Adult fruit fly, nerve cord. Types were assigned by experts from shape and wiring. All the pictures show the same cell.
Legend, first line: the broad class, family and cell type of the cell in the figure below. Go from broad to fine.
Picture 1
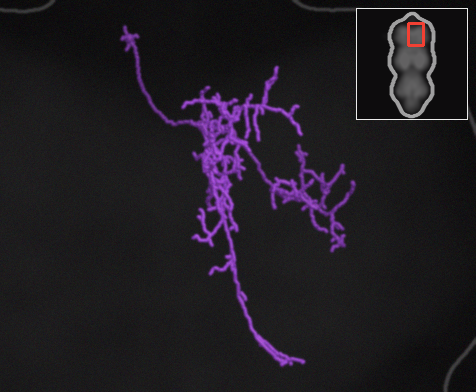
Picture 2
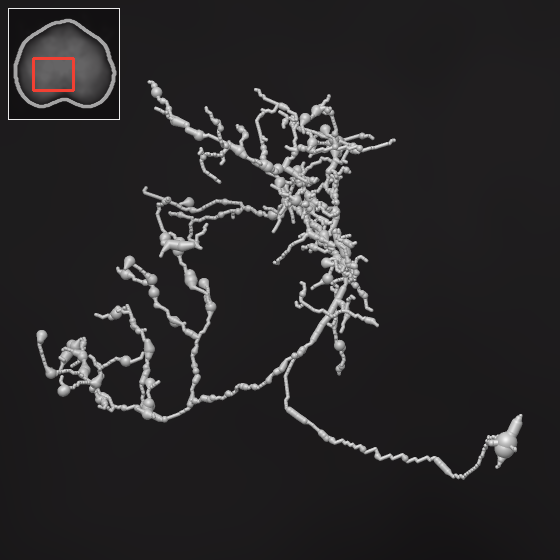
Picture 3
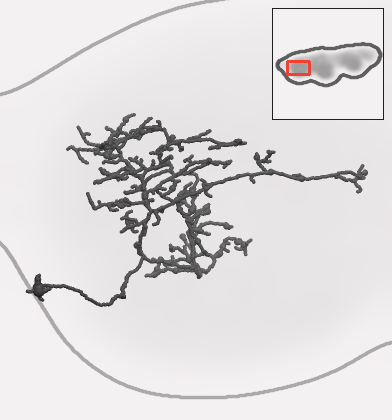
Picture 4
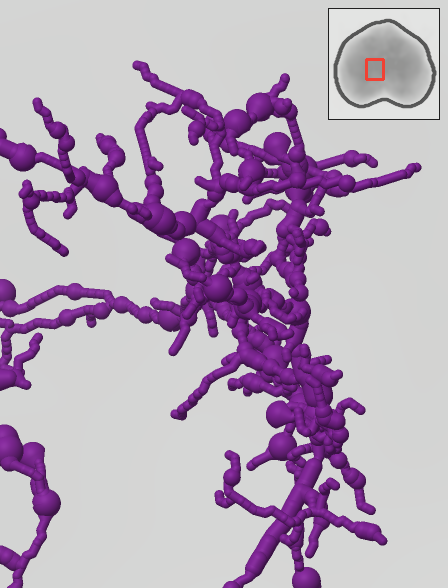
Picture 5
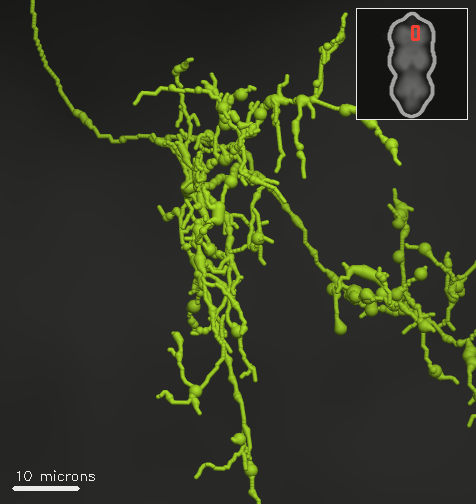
nerve-cord intrinsic neuron; hemilineage 14A; IN14A066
